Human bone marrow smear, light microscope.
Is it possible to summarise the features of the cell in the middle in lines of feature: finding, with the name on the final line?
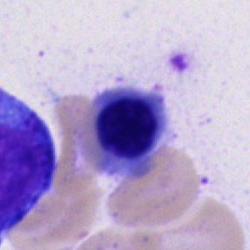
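Chromatin: dense, very dark purple
Nucleus: fills most of the cell
Cytoplasm: blue
Cytoplasmic rim: thinnest on the left side of the nucleus
Name: erythroblast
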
